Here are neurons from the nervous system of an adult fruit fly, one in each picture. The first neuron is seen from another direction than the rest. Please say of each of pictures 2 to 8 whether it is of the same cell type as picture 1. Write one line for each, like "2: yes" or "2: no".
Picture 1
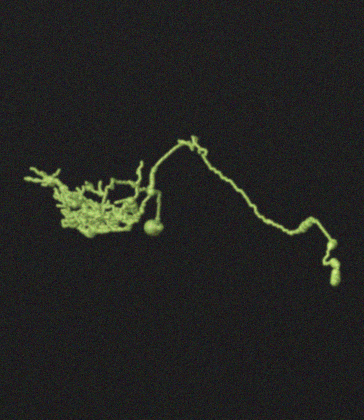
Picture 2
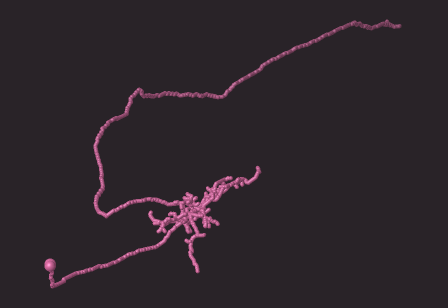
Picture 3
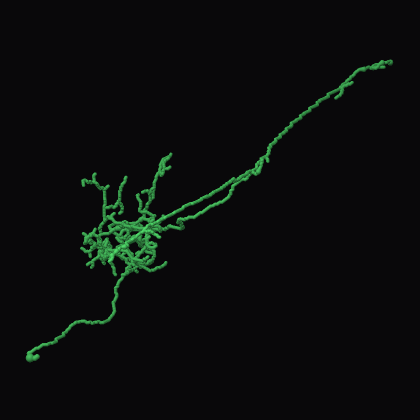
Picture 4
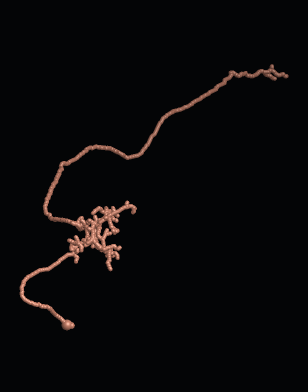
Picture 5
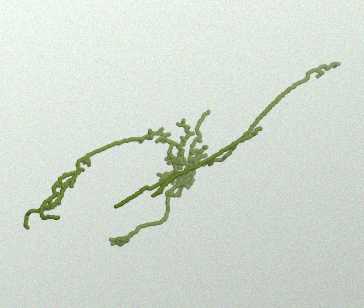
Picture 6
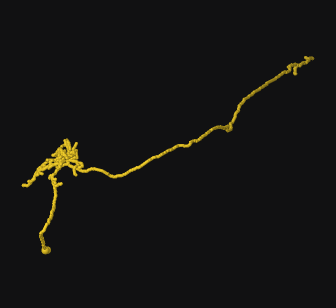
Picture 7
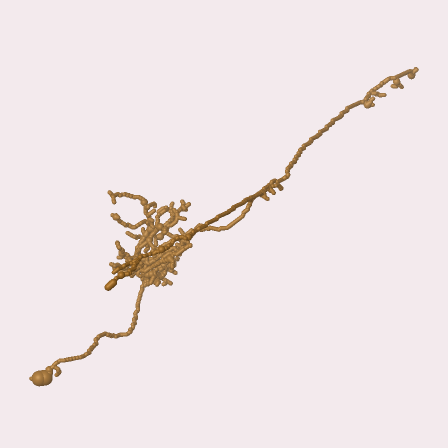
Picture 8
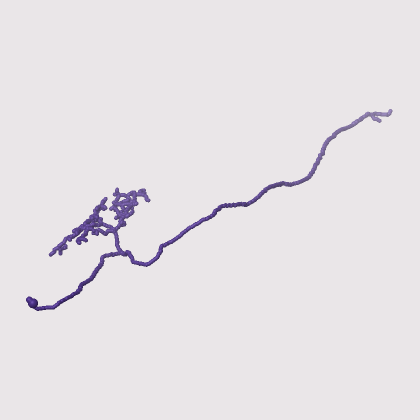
2: yes
3: no
4: yes
5: no
6: yes
7: no
8: yes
